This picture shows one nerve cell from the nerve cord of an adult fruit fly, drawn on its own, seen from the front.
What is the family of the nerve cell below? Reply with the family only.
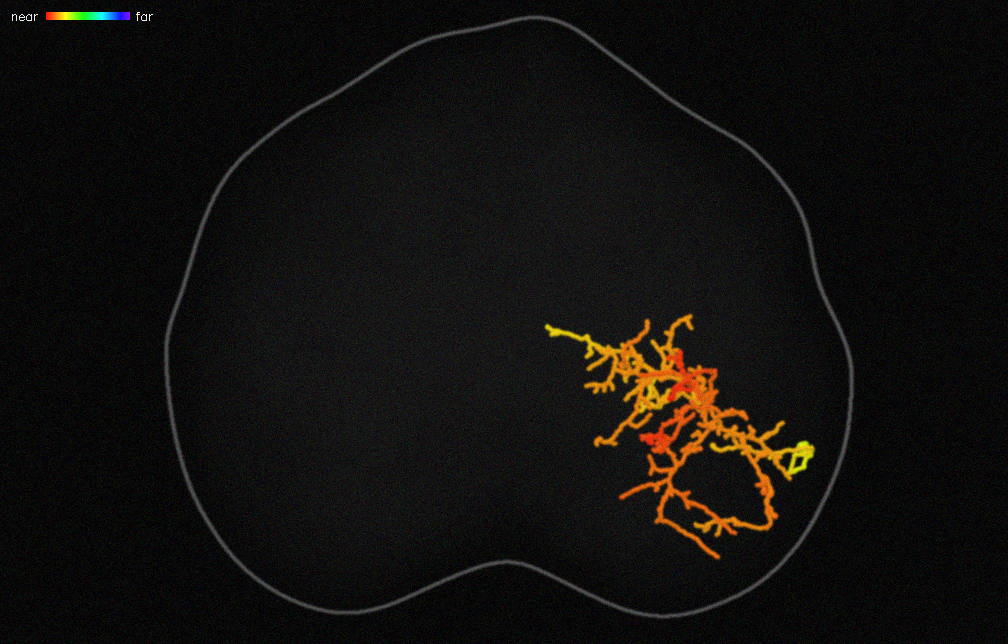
hemilineage 20A.22A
